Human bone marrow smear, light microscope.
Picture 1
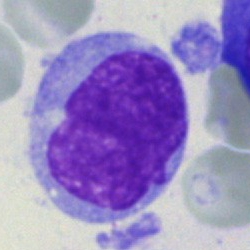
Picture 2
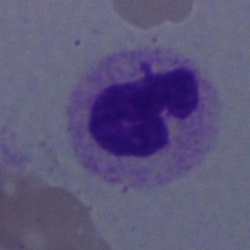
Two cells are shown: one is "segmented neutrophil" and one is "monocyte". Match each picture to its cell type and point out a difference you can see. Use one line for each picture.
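Picture 1 shows a monocyte: No distinct granules are visible in the cytoplasm.
Picture 2 shows a segmented neutrophil: Fine purple granules are scattered through the cytoplasm.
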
